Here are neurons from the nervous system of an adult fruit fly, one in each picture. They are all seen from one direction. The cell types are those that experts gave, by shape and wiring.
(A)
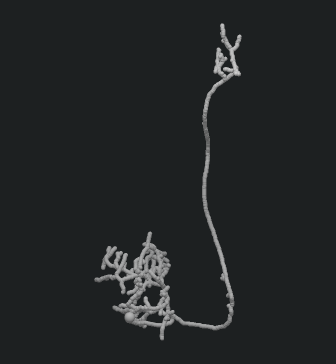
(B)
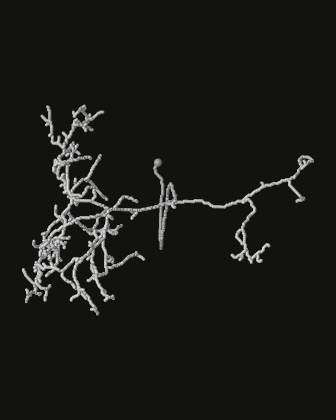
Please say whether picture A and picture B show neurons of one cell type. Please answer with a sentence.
They are of different cell types.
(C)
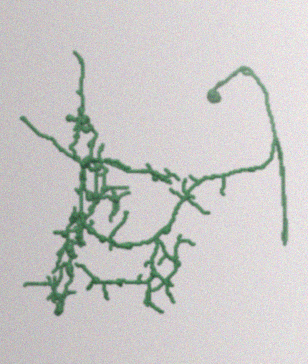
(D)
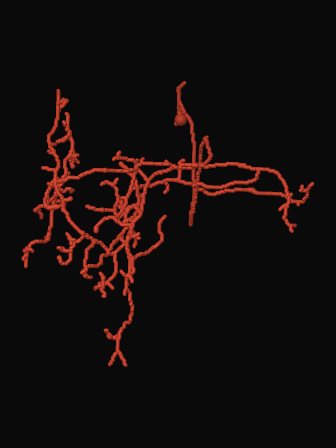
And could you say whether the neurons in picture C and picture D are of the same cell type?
They are of different cell types.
